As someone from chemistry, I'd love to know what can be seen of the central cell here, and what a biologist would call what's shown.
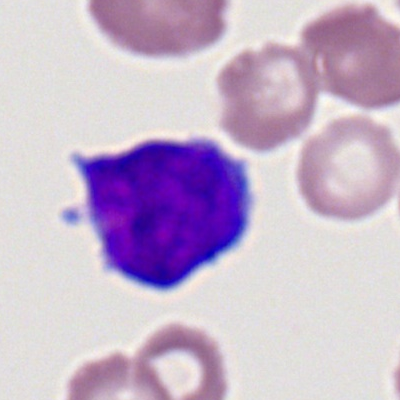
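Notice how angular and irregular the outline is, not round. The nucleus fills nearly all the cell, with at most a very thin rim of cytoplasm. The whole cell stains deep blue-purple. Just off the left edge sits a small separate blue fragment. This is a myeloblast.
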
